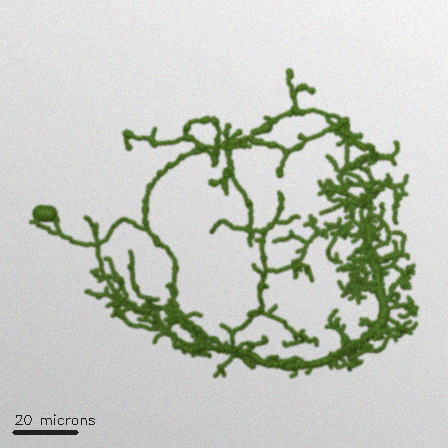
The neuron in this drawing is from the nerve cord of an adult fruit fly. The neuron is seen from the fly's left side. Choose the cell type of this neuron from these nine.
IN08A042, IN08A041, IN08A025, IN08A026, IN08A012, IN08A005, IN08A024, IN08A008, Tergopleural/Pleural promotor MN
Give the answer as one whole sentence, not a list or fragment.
What this neuron is, by cell type, is IN08A012.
